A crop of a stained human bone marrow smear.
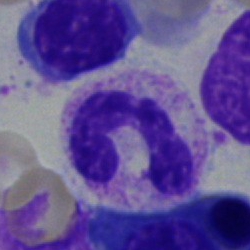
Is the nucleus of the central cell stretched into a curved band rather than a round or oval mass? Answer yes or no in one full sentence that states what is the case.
Yes, it is a curved, lobeless band that the nucleus of this cell forms.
